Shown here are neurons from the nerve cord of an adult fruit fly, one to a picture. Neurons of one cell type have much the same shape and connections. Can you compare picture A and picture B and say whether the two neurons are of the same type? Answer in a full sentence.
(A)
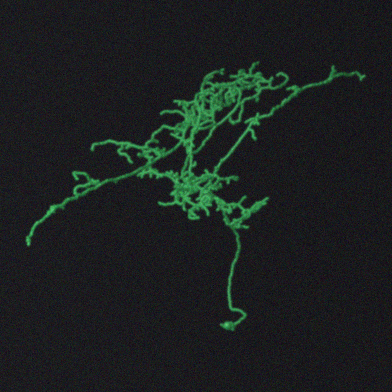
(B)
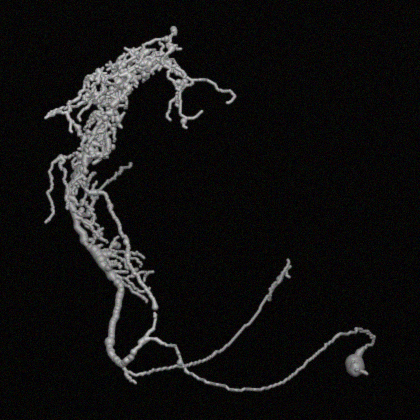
They are of different cell types.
